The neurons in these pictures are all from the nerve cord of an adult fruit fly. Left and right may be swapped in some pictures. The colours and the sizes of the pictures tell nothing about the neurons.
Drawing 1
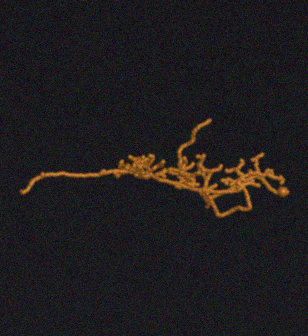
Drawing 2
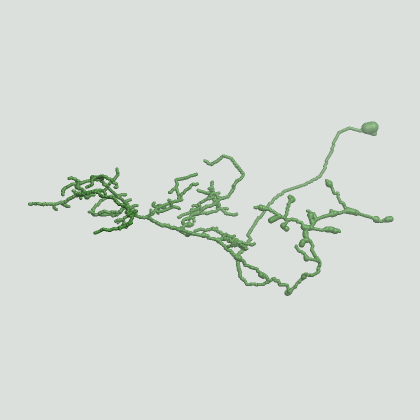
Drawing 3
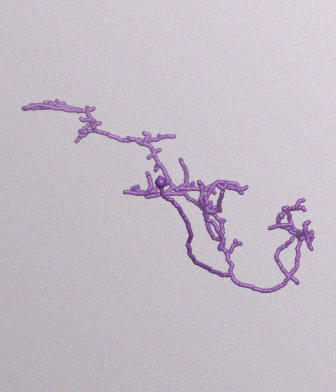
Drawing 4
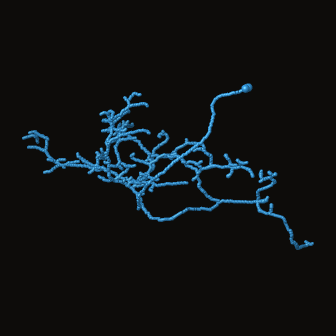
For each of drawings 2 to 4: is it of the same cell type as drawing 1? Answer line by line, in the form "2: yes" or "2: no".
2: yes
3: no
4: yes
